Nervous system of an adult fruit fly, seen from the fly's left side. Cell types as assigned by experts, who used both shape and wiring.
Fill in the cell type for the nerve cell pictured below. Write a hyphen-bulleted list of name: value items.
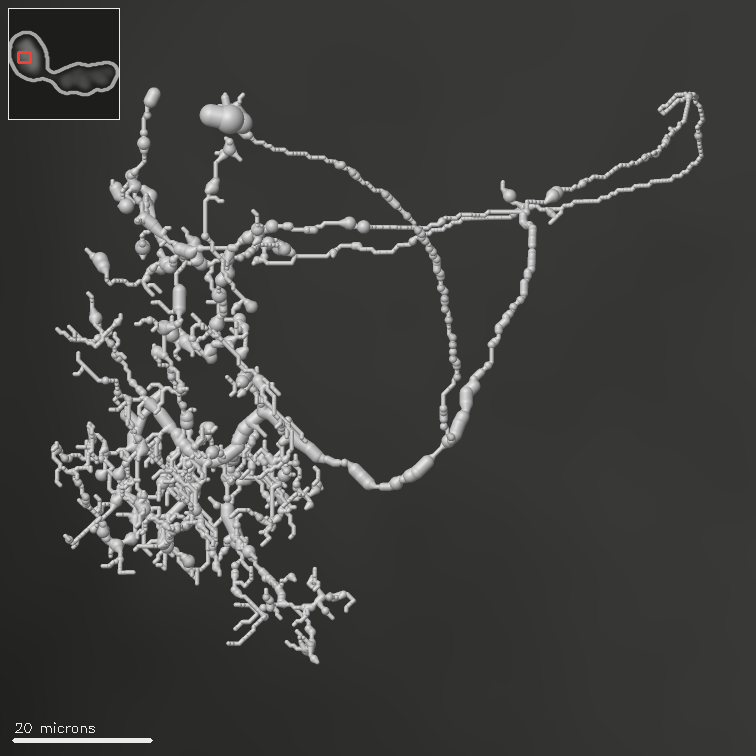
- cell type: AVLP262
